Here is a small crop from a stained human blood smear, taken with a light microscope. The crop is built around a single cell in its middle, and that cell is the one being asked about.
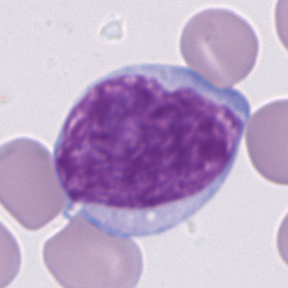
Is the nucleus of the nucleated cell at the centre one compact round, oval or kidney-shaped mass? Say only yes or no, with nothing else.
Yes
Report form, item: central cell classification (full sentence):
Centred in the crop is a blast.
